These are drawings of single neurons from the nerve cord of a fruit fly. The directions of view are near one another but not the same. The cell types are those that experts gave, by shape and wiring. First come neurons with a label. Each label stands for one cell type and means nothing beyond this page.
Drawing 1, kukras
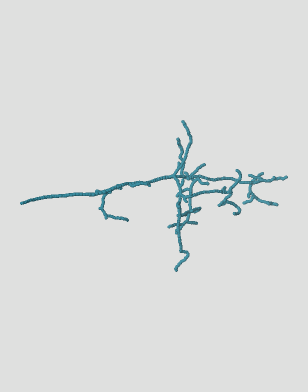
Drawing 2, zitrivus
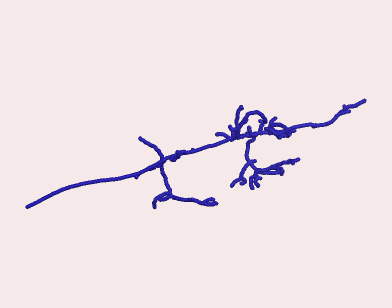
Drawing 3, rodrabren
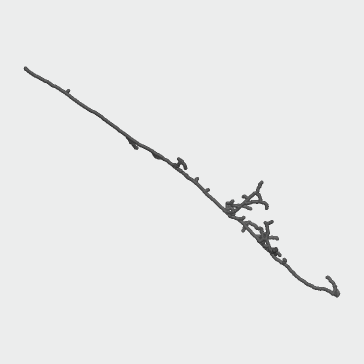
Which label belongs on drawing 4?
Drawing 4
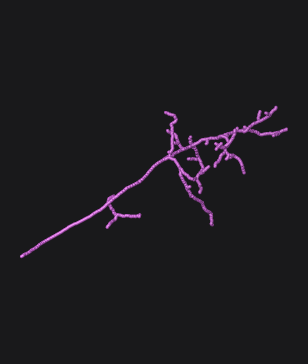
kukras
